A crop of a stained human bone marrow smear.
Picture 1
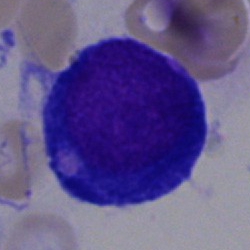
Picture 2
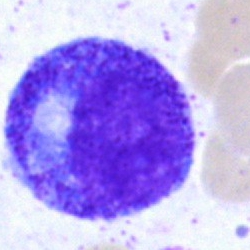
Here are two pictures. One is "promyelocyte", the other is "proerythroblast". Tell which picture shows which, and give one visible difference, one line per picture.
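In picture 1 we see a proerythroblast: No granules can be seen anywhere in the cell.
In picture 2 we see a promyelocyte: Numerous dark purple granules are scattered through the cytoplasm.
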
